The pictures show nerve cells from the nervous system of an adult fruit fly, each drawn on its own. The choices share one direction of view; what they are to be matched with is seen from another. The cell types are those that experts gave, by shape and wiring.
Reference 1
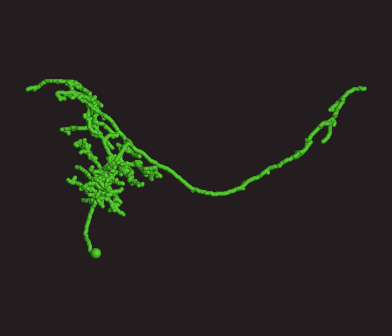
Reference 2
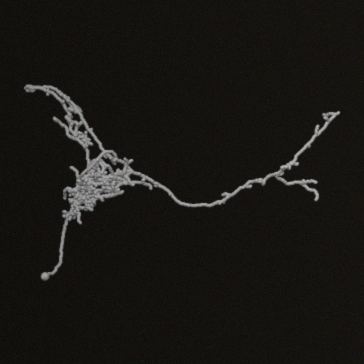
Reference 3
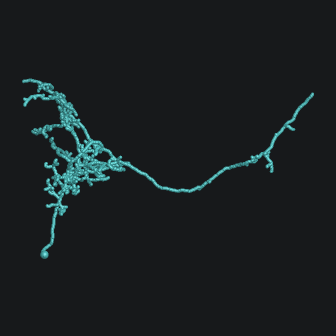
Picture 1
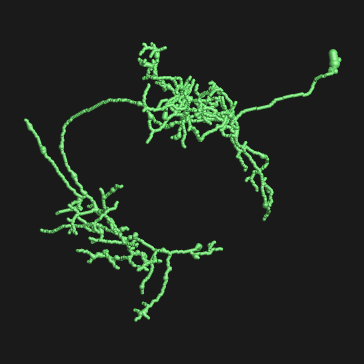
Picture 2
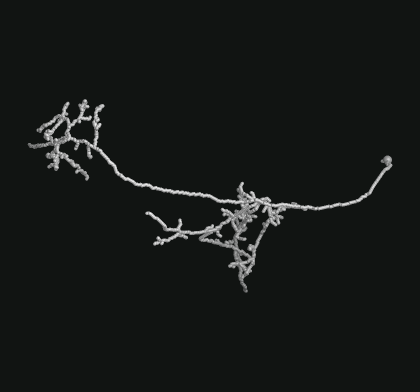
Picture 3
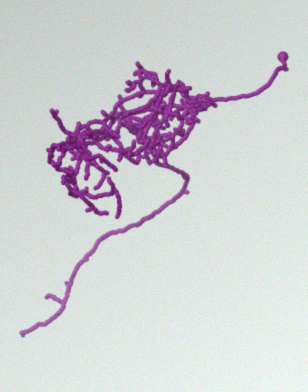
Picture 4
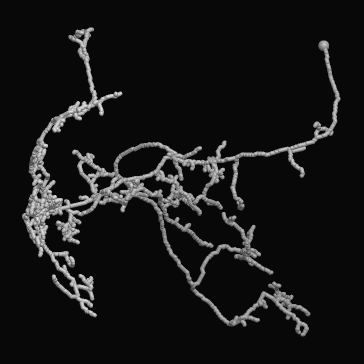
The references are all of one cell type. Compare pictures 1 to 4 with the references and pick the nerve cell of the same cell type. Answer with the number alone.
3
